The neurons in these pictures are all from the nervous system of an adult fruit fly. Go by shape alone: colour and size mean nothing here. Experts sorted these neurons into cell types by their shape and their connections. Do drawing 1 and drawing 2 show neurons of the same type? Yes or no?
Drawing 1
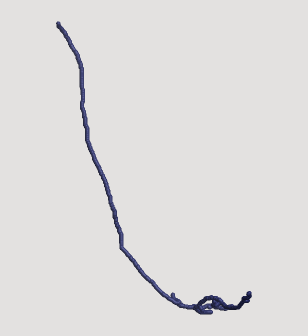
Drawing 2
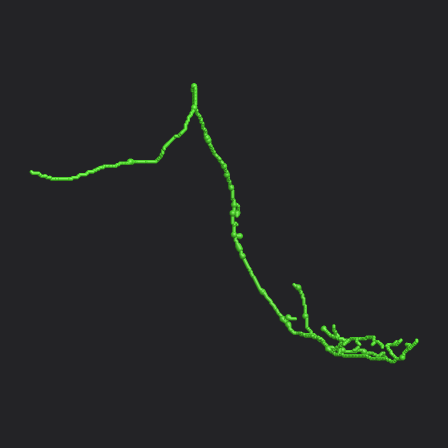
no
